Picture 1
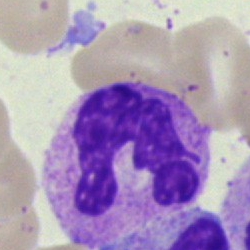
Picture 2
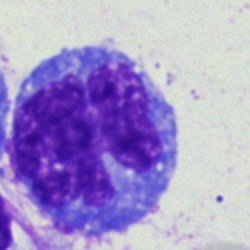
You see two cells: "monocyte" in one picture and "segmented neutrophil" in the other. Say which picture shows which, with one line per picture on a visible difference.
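Picture 1 is a segmented neutrophil. The cytoplasm is abundant and pale pinkish-lilac.
Picture 2 is a monocyte. The nucleus fills most of the cell.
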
